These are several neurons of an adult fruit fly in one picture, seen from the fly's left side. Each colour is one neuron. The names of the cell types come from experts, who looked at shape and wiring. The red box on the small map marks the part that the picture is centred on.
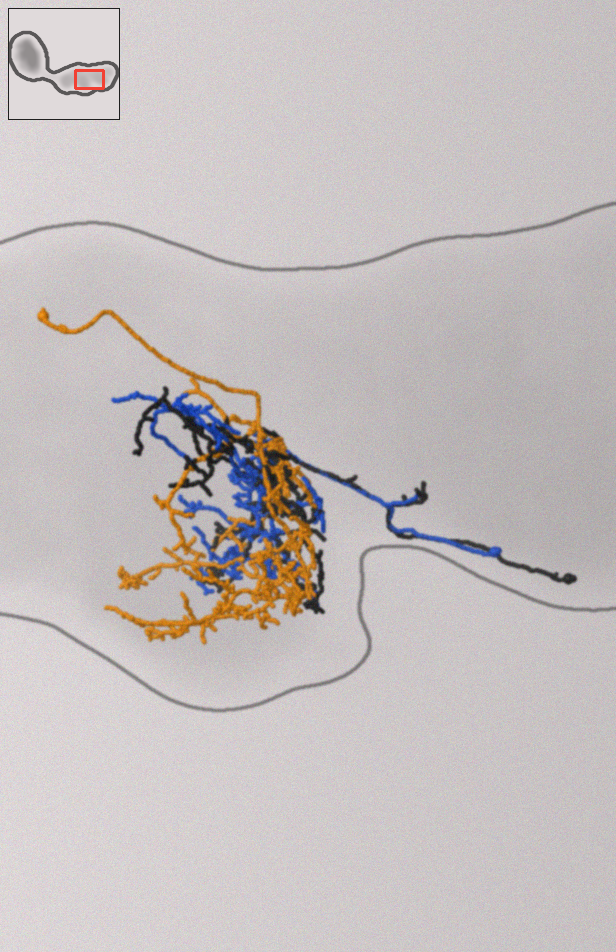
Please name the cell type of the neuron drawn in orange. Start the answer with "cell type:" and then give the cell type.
cell type: IN19A048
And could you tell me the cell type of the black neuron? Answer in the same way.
cell type: IN03A090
